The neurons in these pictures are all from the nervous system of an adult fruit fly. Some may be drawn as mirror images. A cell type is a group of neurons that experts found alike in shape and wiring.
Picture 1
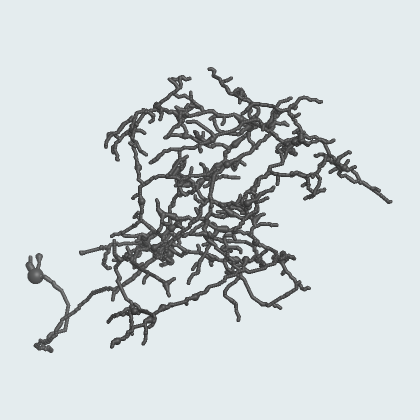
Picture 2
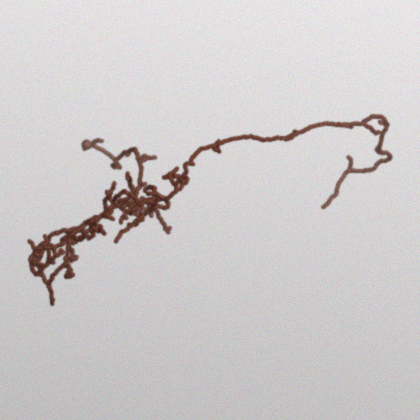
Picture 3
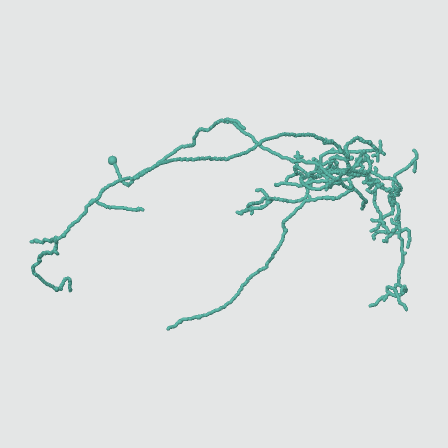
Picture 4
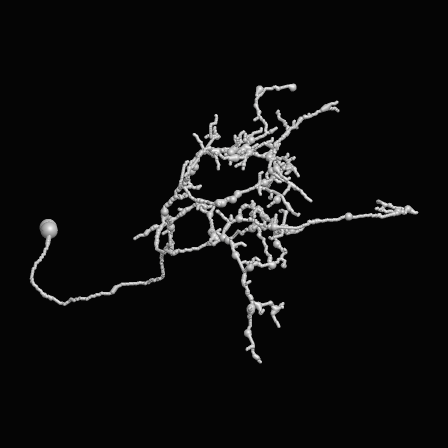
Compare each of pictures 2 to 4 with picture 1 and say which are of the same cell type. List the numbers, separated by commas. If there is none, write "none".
4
